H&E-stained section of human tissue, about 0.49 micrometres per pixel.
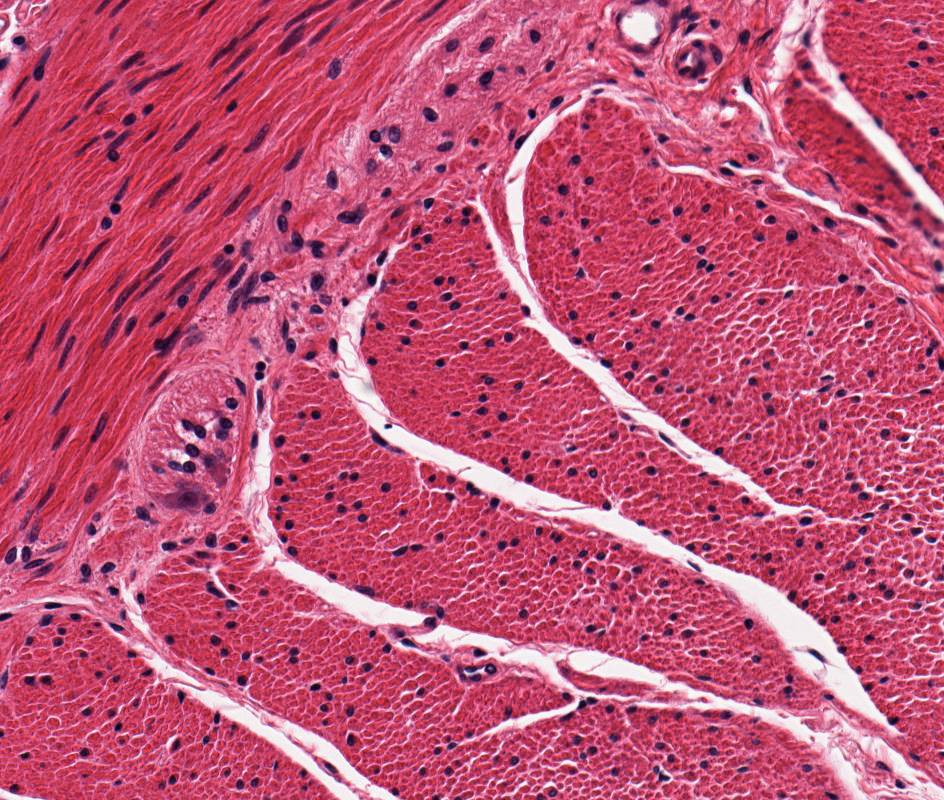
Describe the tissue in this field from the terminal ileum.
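Mostly cross-cut smooth muscle here, with a lengthwise band across the upper left corner. Narrow branching white clefts split it into several large bundles. Its cells are small pink polygonal profiles, each with at most one round dark nucleus; no cross-striations. A paler, looser connective tissue strip separates the band, from the left edge toward top centre.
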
